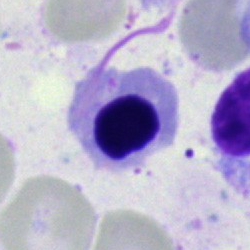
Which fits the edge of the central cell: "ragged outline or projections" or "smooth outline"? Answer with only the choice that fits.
Ragged outline or projections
